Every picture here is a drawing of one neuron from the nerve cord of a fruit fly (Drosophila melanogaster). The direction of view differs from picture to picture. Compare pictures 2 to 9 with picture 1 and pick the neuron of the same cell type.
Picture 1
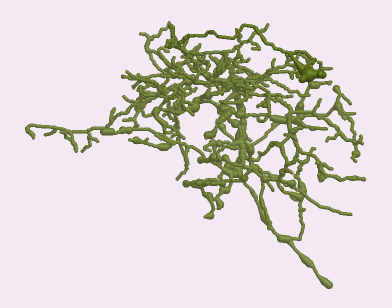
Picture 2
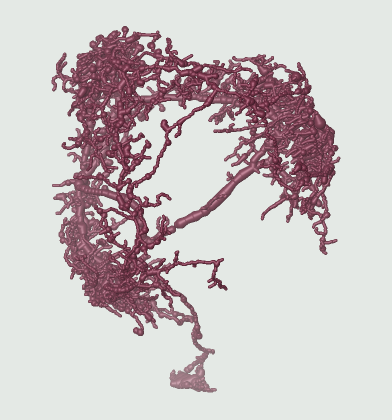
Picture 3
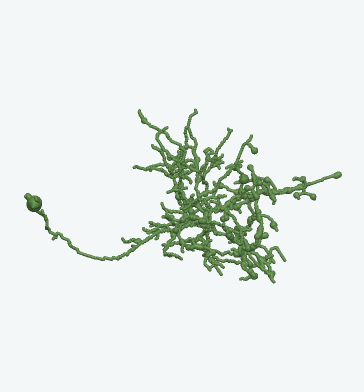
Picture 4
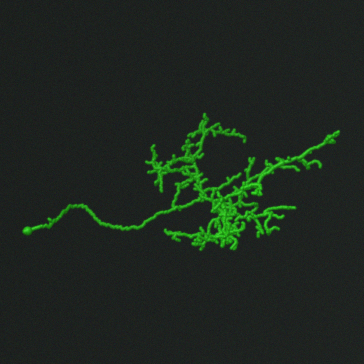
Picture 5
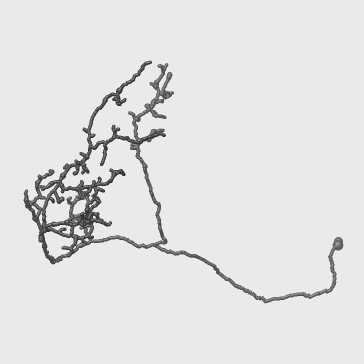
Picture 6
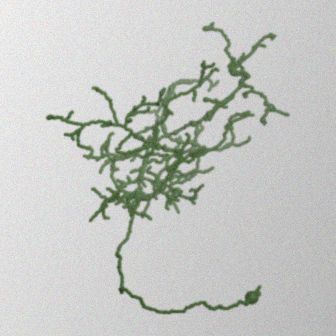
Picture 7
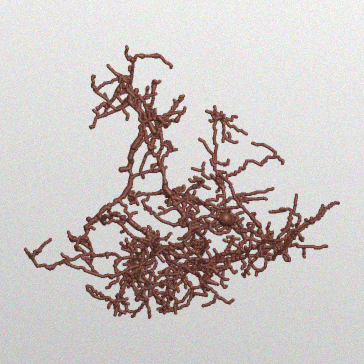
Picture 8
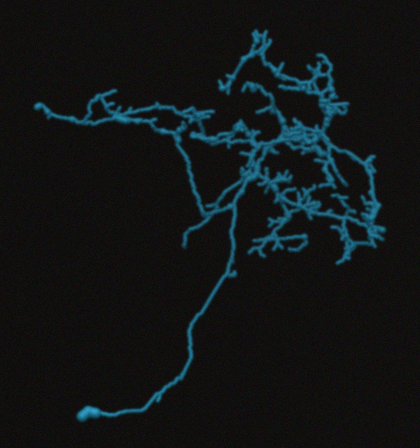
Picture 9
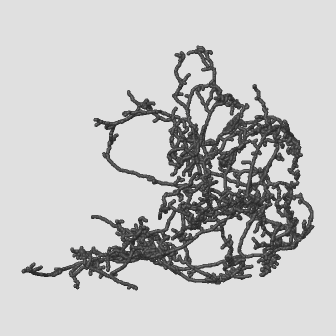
3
